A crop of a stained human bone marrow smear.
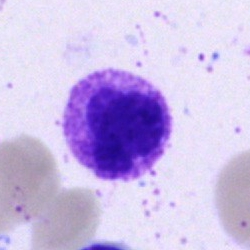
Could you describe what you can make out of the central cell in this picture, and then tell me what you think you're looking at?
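Notice the roughly round outline with its finely fuzzy edge. The nucleus is large and off-centre toward the right, with dense, clumped chromatin stained dark purple. The cytoplasm forms its widest band to the left of the nucleus. This is a basophil.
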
